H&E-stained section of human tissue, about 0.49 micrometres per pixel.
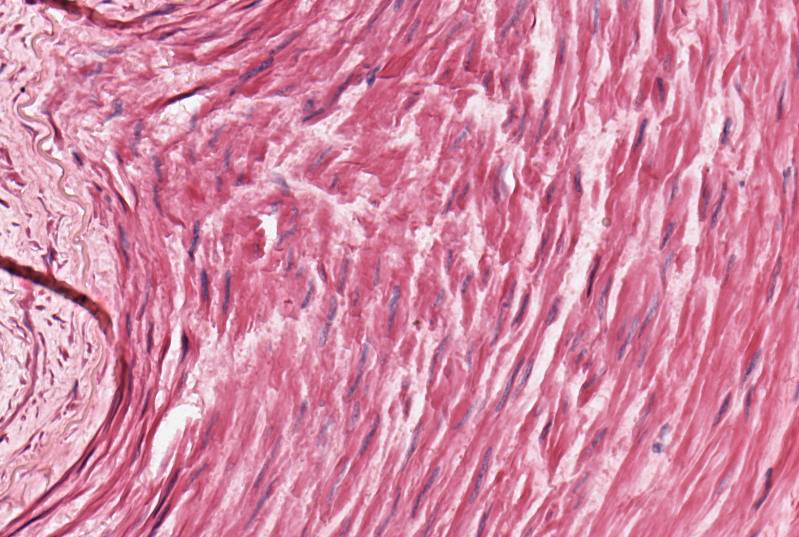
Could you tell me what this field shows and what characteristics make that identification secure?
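Answer: the tunica media of an artery. Most of the field is densely packed spindle-shaped cells lying parallel in fascicles, with abundant bright pink cytoplasm.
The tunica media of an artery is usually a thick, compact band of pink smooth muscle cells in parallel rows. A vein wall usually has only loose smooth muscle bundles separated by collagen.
A paler, looser zone of wavy pink fibres with few nuclei lines the left edge.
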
